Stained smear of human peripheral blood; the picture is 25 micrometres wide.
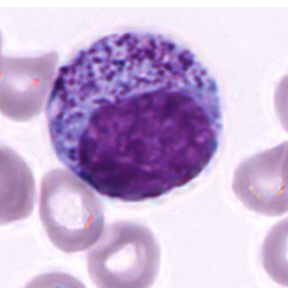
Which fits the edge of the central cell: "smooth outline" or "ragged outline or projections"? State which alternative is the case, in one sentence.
In outline, this cell is smooth rather than rough.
